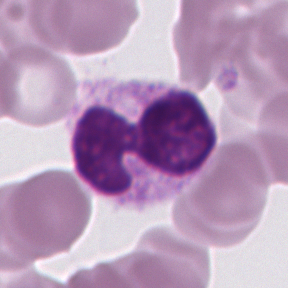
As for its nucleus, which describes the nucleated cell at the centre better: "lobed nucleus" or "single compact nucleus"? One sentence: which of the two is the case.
Rather than one mass, the nucleus consists of distinct lobes.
